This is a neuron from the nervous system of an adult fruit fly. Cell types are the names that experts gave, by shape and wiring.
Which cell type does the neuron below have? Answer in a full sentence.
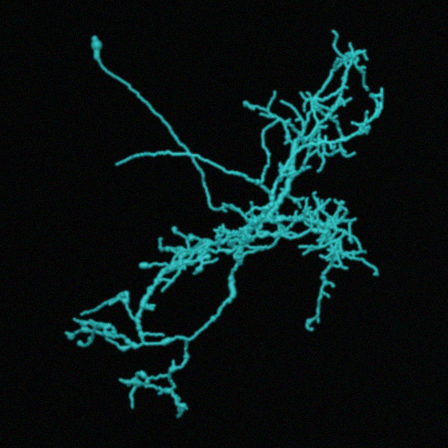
The cell type is AVLP702m.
